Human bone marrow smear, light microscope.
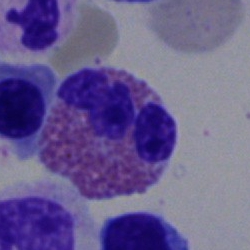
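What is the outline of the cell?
Roughly round.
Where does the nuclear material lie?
Mainly in the upper half of the cell, with no nucleoli visible.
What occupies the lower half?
Plentiful granular cytoplasm, filling the whole of it.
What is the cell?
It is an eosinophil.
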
